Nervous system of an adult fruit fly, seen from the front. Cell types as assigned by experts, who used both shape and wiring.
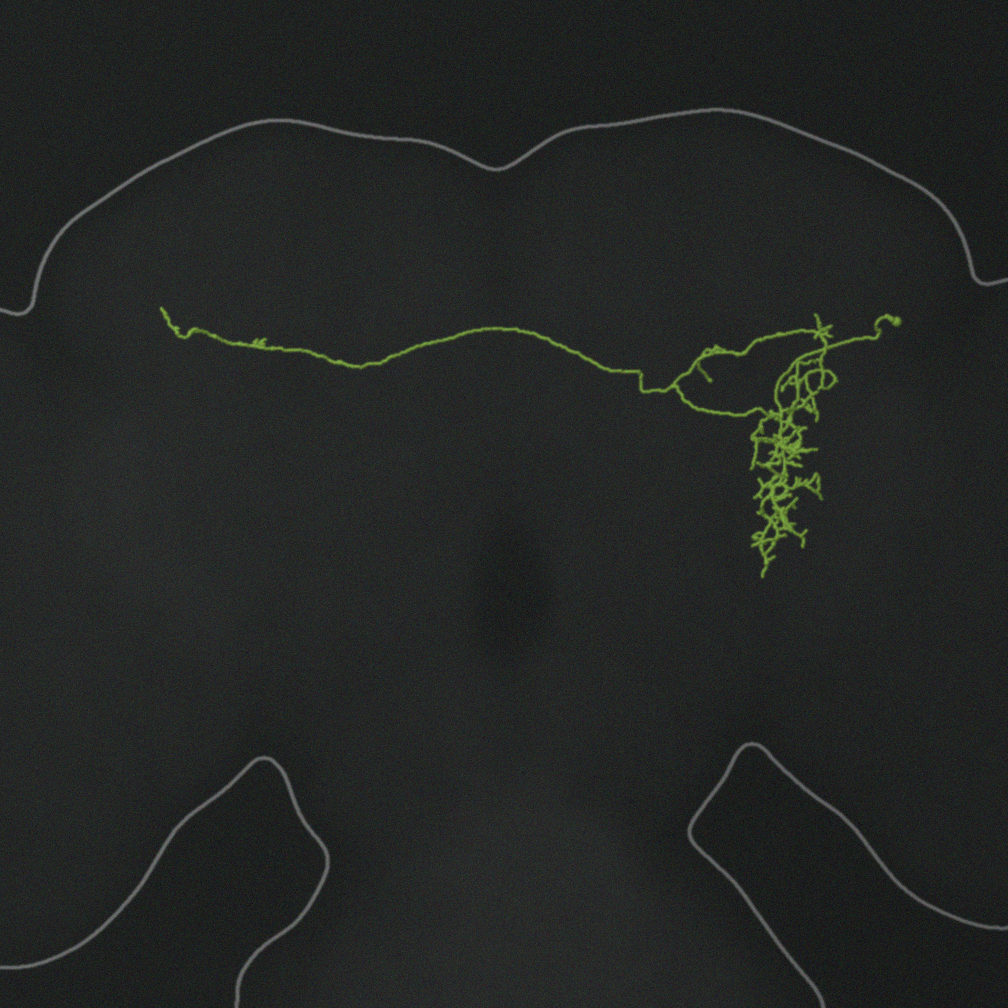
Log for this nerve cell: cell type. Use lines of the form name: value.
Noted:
cell type: AVLP069_a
